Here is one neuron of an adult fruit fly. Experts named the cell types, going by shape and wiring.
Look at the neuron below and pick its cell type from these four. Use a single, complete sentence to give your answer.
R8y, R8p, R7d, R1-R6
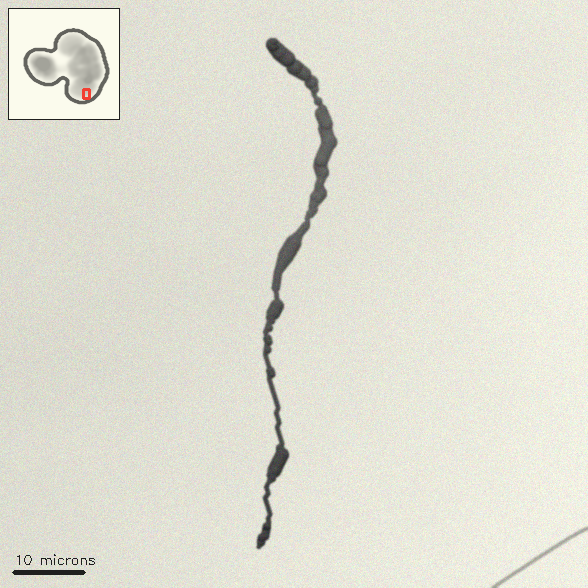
The neuron is a member of cell type R8p.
